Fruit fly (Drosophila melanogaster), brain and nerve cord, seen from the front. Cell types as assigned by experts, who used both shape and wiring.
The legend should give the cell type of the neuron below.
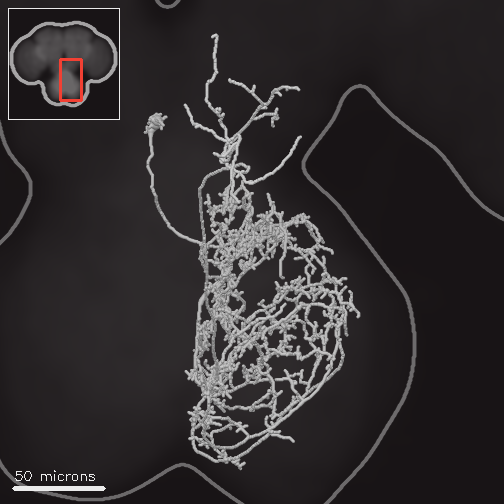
AN01A006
